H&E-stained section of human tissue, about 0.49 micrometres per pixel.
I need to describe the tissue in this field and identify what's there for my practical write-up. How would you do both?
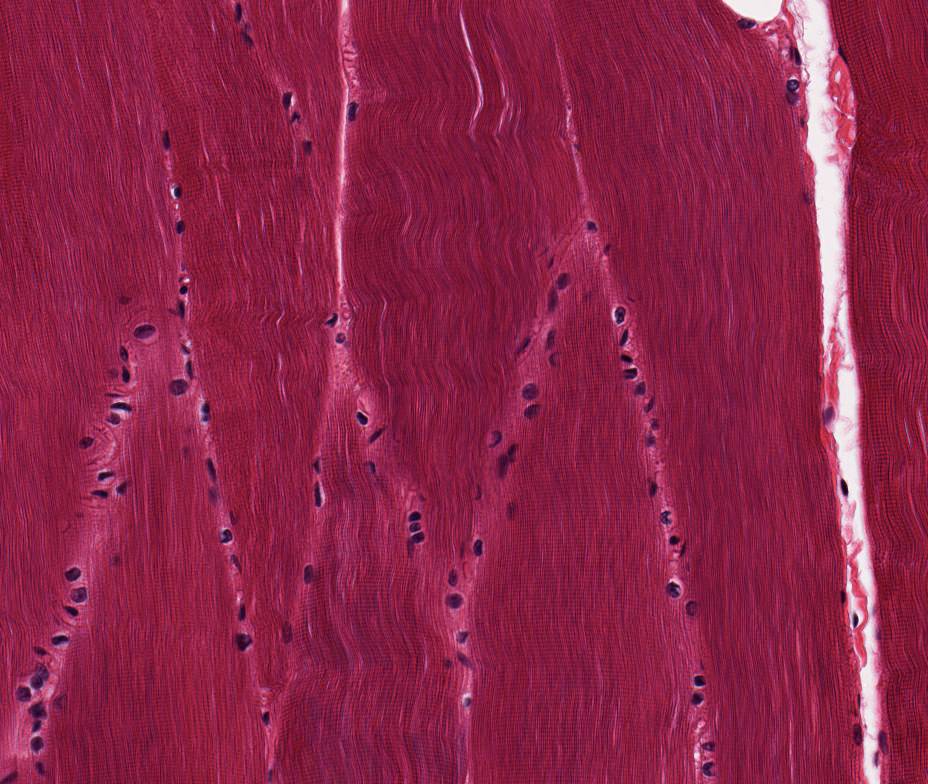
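Nuclei at fibre edges, along boundaries between neighbouring fibres, not central. Nuclei small, dark-staining, oval to elongated. Fibre cytoplasm deep, even red-pink with eosin. Myofibrils gently wavy in course. Tissue: skeletal muscle.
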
